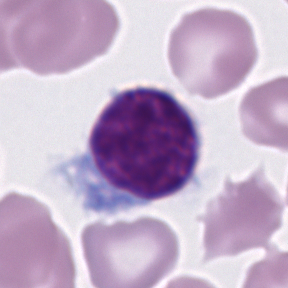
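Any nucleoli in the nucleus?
None are visible.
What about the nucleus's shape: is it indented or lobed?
Neither; it has no indentation and no lobes.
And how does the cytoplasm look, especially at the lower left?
It shows no distinct granules, and its edge at the lower left is frayed into fine projections.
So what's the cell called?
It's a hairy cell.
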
